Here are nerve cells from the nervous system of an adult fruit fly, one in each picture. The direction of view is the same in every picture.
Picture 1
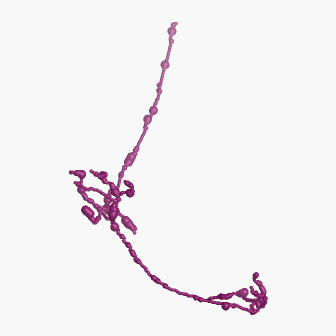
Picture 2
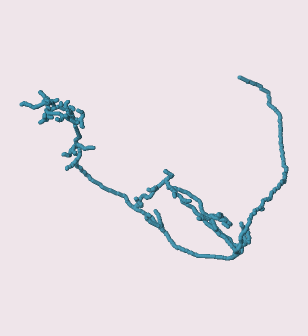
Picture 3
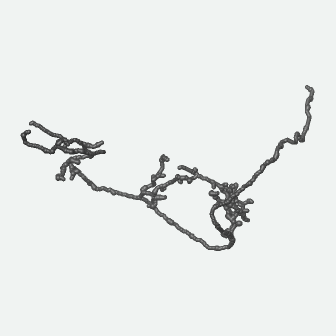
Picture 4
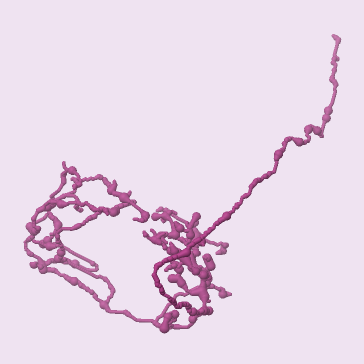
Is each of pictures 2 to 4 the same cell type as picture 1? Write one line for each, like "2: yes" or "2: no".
2: no
3: no
4: no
